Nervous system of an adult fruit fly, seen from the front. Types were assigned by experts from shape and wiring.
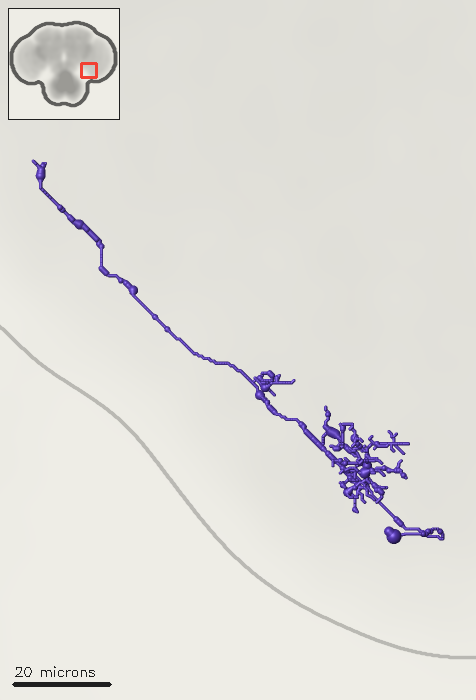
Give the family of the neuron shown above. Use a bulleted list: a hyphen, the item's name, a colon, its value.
- family: Tm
